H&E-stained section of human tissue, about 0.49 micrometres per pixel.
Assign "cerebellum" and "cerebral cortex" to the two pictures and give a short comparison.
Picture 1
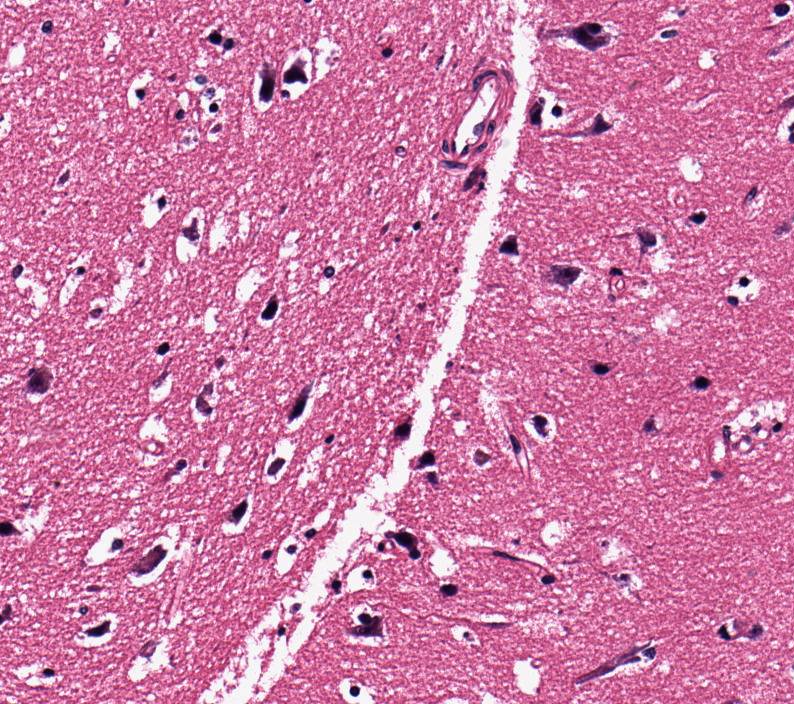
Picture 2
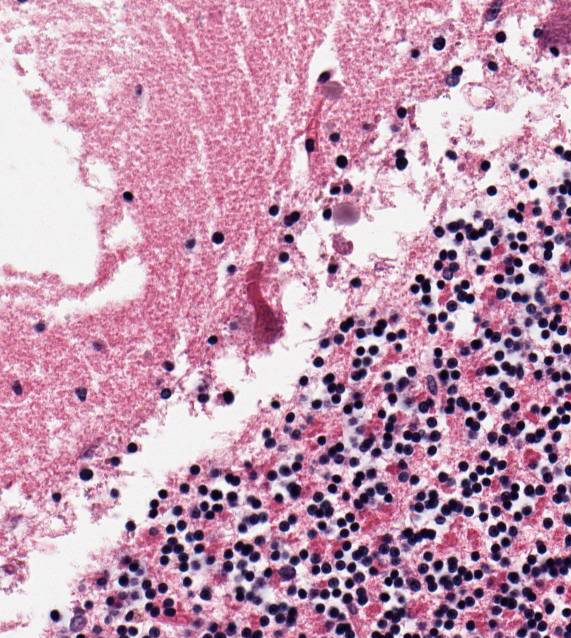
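Cerebral cortex occupies picture 1; cerebellum, picture 2. Picture 1 is filled throughout by a finely granular, slightly vacuolated pink fibrillary matrix, in which small dark round to oval nuclei lie singly and scattered, many within clear empty halos. A few angular cells with dark purple cytoplasm and tapering processes are distributed across it. Picture 2 is divided diagonally into a densely cellular zone at lower right, crowded with small, round, darkly stained nuclei with very scant cytoplasm, and a sparsely cellular pale pink zone at upper left. Small pale pink cell-free islands lie between the packed nuclei of the dense zone. A few large cells with abundant pink cytoplasm lie near the middle, close to the zone boundary.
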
